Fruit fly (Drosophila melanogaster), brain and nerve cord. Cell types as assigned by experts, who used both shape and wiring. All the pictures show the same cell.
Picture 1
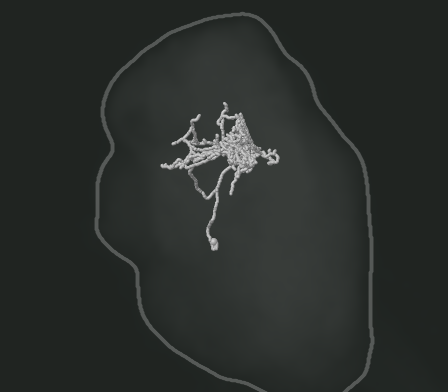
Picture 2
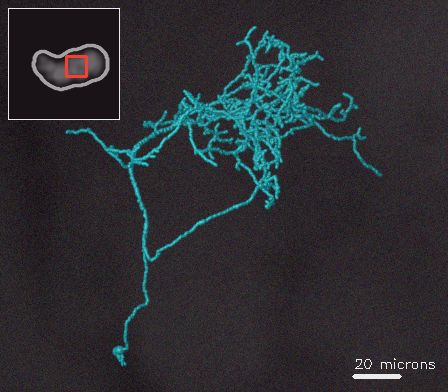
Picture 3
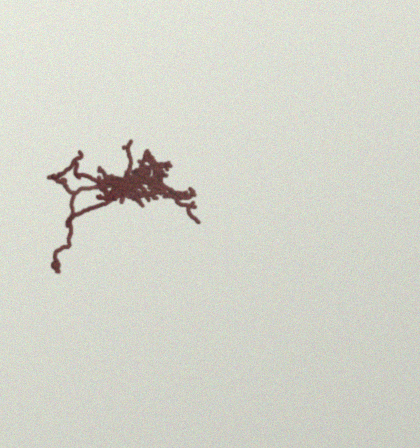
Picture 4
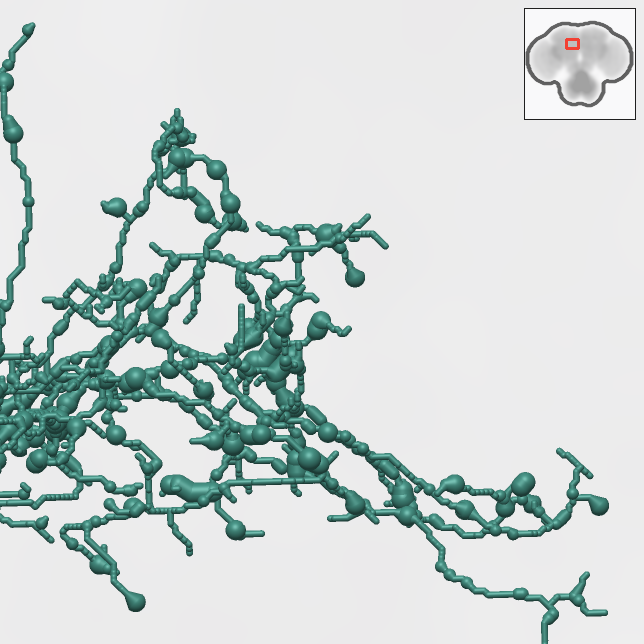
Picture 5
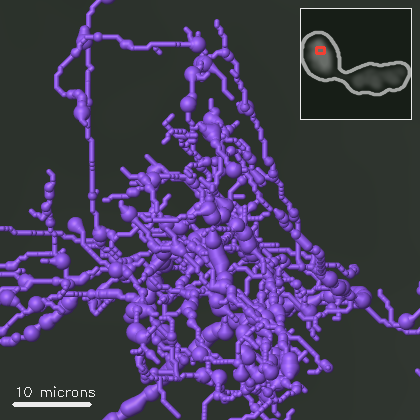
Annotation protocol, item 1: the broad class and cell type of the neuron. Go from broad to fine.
central-brain intrinsic neuron; CL108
